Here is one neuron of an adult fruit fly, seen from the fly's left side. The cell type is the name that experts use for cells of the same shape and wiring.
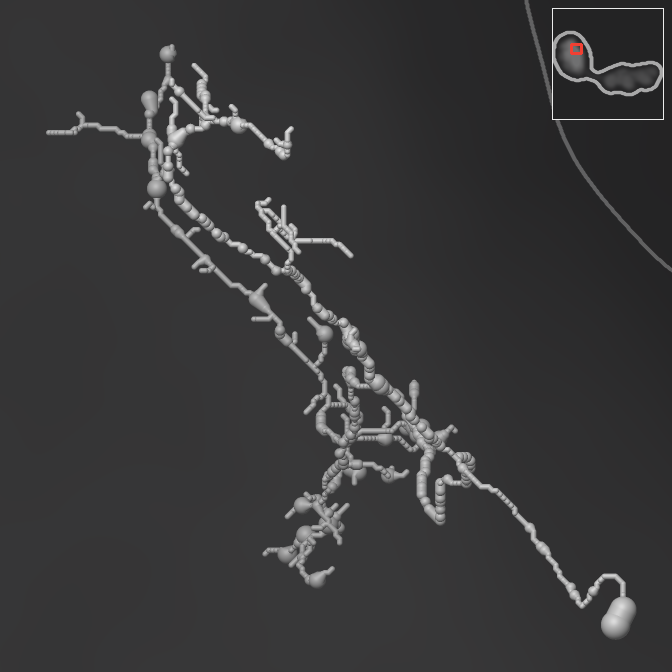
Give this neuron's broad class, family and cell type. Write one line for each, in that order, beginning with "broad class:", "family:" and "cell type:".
broad class: central-brain intrinsic neuron
family: hemilineage DM6_posterior
cell type: CB2229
